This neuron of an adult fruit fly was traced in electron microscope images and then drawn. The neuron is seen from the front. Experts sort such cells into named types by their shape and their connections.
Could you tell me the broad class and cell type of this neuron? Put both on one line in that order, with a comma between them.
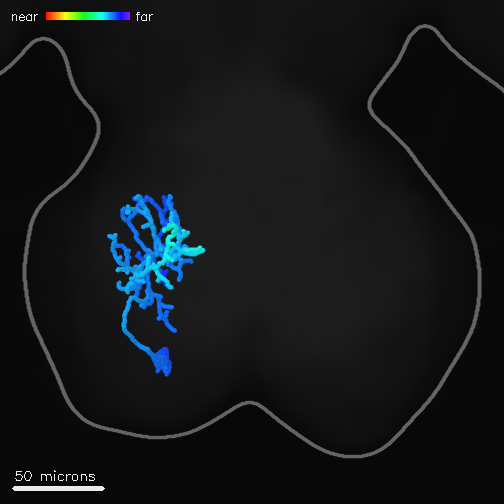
nerve-cord intrinsic neuron, INXXX053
